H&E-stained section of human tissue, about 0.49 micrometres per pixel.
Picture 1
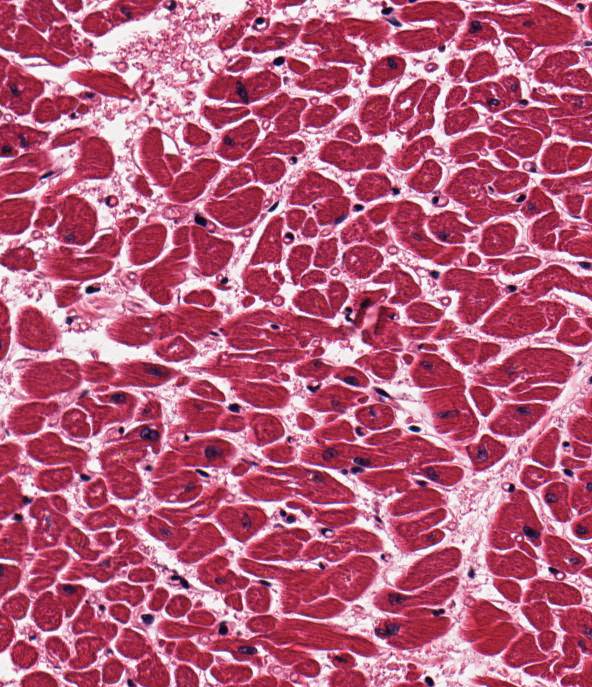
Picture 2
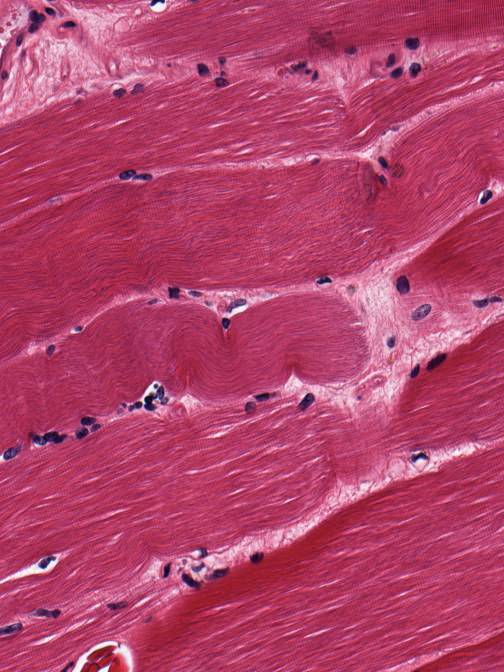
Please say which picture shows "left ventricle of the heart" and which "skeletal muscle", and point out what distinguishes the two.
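You've got the left ventricle of the heart in picture 1 and skeletal muscle in picture 2. The ventricle field is packed with fibres cut mostly in transverse and oblique section, so you get rounded and irregular polygonal profiles stained a deep, dense eosinophilic red. Where a fibre nucleus shows, it sits in the centre of the profile, and small, dark, compact nuclei lie in the narrow gaps between fibres throughout. In the skeletal muscle the fibres are long and broad, roughly parallel, running obliquely across the field, with fine lines along their length inside the cytoplasm. Its small dark nuclei, mostly oval to elongated, sit at the fibre edges and between fibres, not in the centres.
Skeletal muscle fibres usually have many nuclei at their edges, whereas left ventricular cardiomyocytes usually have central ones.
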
